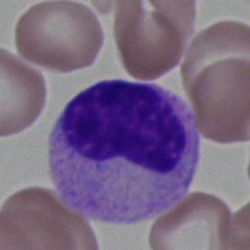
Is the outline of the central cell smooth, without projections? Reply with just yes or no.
Yes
